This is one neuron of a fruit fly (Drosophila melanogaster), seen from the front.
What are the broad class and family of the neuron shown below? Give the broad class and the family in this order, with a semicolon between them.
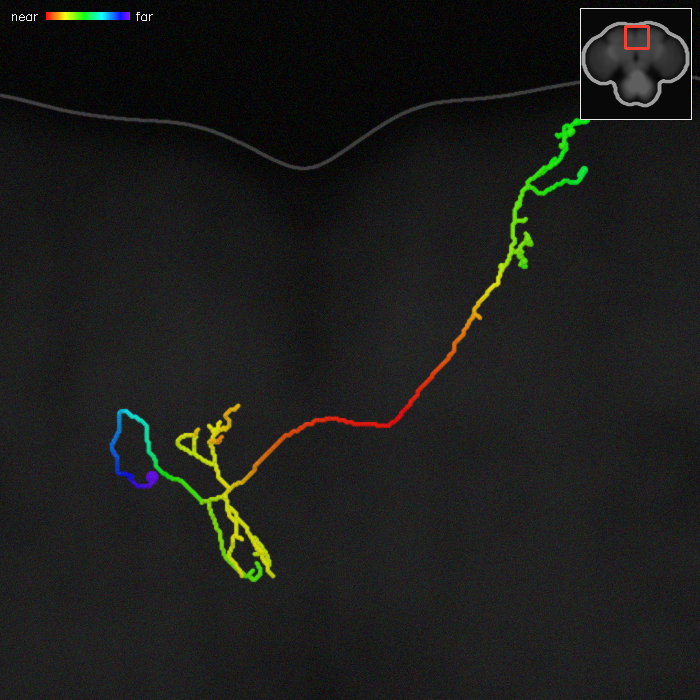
central-brain intrinsic neuron; class CX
